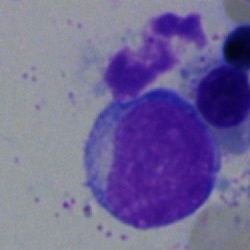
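Blast, the central cell in a stained bone marrow smear. Its outline is round and smooth, and its chromatin is fine and evenly spread rather than coarsely clumped. The cytoplasm is deep blue, with a pale, clearer zone on the left beside the nucleus.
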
